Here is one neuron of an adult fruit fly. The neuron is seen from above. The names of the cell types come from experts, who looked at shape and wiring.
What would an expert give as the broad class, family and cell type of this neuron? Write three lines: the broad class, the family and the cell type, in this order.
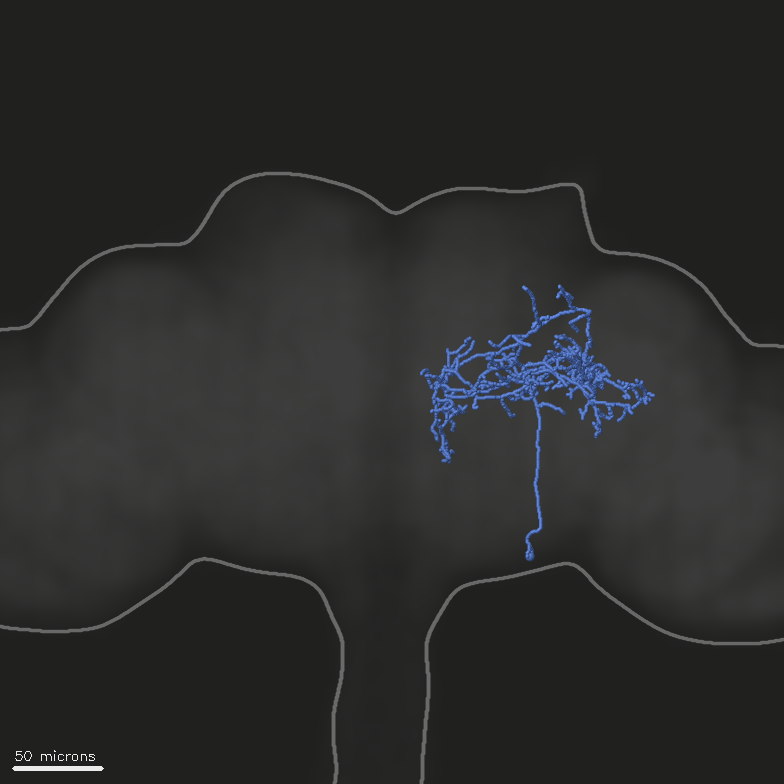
central-brain intrinsic neuron
hemilineage SMPpv2_ventral
AVLP702m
